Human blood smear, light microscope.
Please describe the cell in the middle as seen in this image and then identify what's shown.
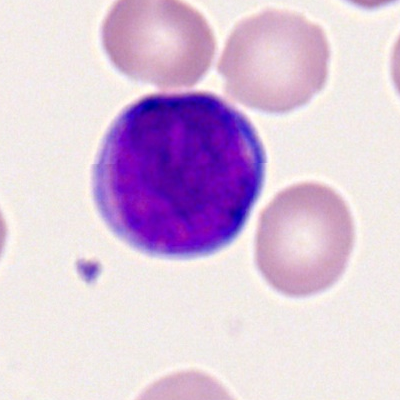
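No distinct nucleolus seen in the nucleus. Cell outline round and smooth. Cytoplasm a thin rim only, widest on the left side. No granules seen in the cytoplasm. Myeloblast.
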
